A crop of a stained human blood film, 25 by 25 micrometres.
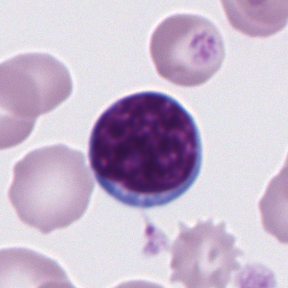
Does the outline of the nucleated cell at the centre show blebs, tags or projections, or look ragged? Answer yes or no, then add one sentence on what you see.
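No. The cell's outline is smooth and round, with no surface projections.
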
